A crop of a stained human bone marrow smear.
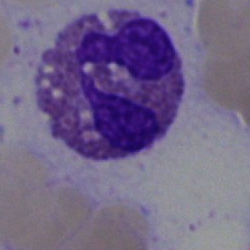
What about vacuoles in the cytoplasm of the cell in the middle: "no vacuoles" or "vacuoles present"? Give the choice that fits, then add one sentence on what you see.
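Vacuoles present. Several small clear vacuoles are scattered in the cytoplasm, most of them toward the left edge.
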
